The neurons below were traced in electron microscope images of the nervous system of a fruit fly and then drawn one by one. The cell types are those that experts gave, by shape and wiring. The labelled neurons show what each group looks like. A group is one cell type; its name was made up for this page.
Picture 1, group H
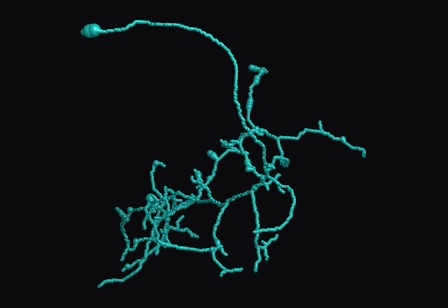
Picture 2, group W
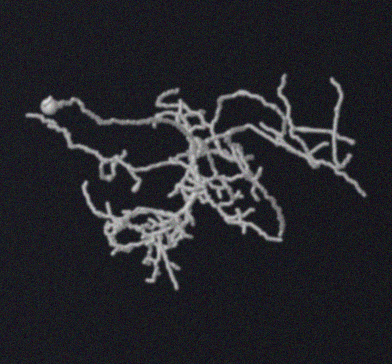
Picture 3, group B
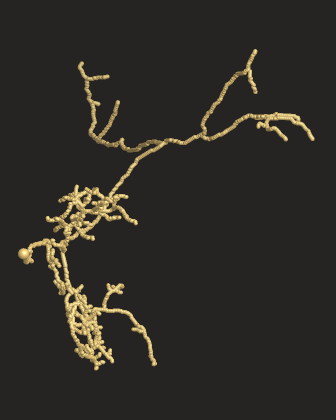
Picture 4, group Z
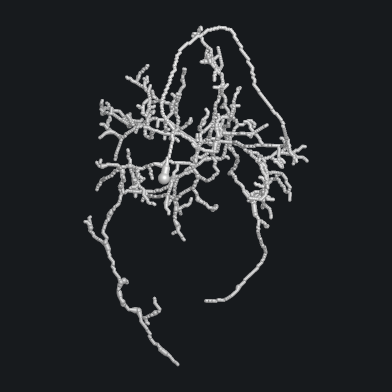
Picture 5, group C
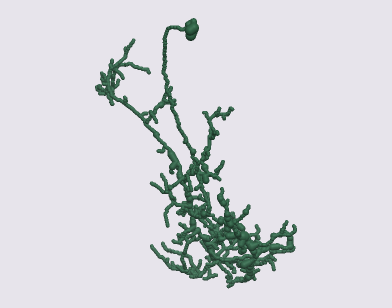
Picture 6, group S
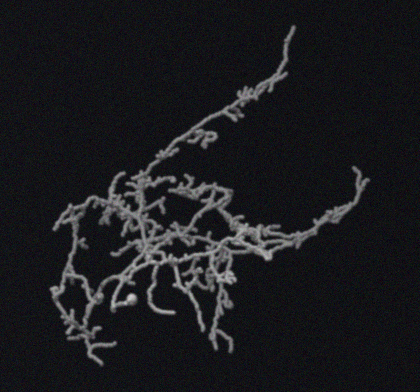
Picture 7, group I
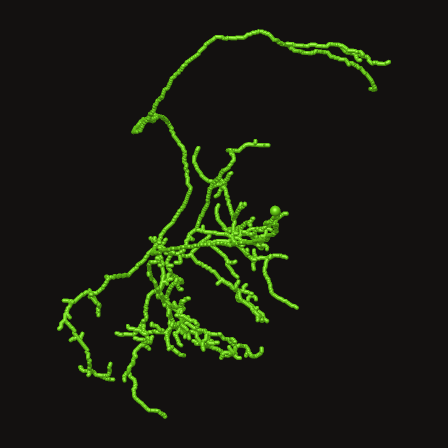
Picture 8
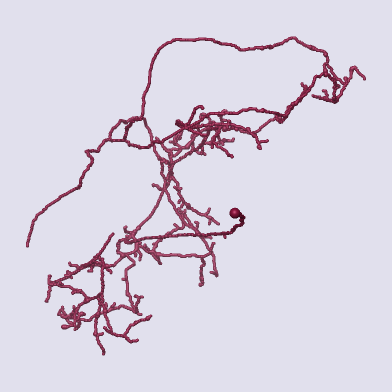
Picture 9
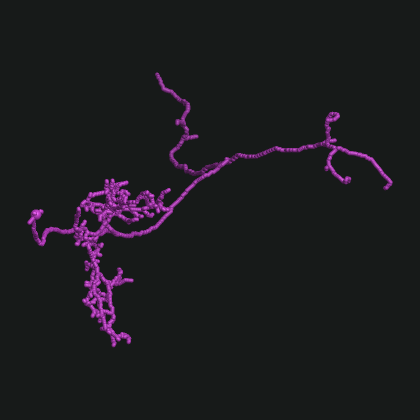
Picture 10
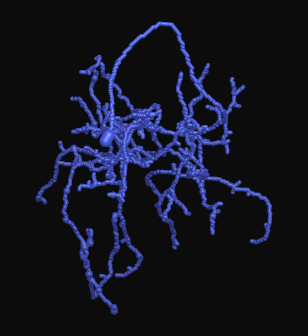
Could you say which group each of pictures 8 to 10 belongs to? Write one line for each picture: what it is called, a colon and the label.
8: group I
9: group B
10: group Z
